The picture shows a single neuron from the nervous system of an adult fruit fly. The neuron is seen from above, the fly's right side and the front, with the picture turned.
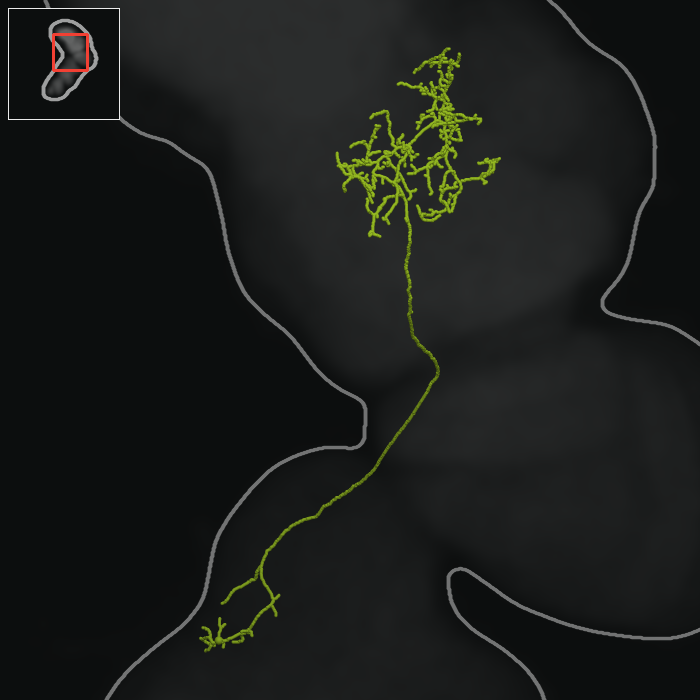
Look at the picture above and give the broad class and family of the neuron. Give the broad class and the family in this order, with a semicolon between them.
descending neuron; hemilineage MX12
